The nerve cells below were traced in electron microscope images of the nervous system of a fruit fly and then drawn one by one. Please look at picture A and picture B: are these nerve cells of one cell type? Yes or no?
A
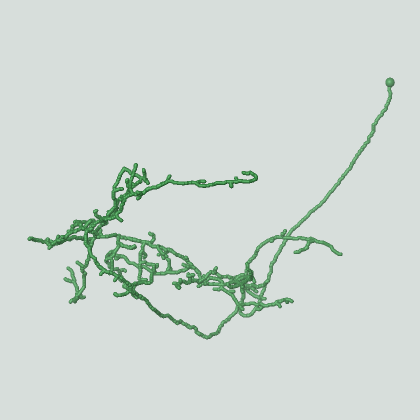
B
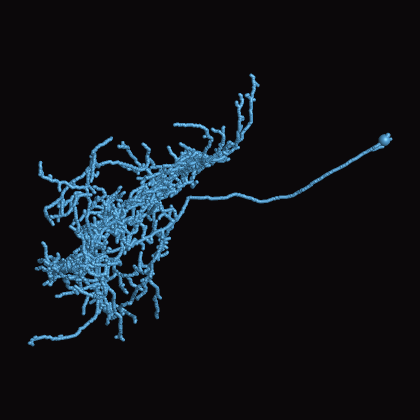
no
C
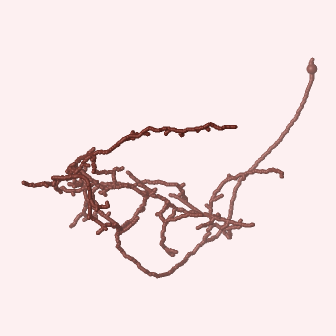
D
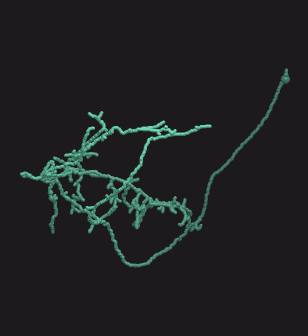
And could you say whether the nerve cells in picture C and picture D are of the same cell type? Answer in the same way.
yes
